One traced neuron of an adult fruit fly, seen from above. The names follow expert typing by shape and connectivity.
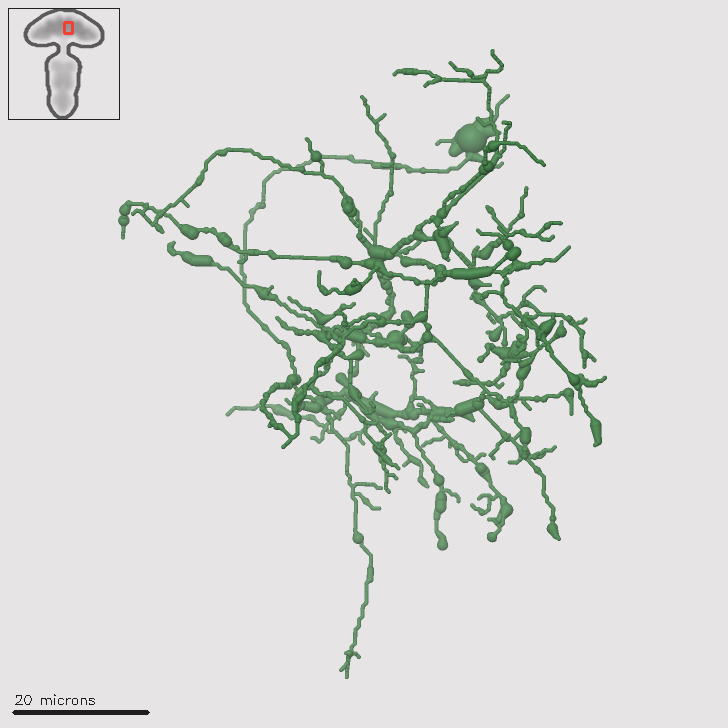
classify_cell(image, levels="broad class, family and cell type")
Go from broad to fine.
central-brain intrinsic neuron; hemilineage MX3; GNG262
